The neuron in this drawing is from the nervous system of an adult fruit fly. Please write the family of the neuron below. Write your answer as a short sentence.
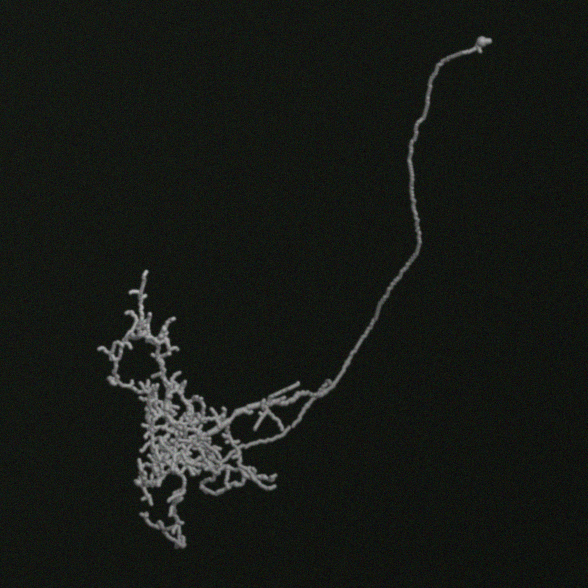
The family is hemilineage DM1_antero_ventral.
